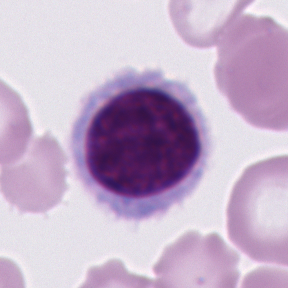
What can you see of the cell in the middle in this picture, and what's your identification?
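Many fine short projections fringe the ragged outer edge of the cell on all sides. The nucleus lacks any indentation, notch or lobes, and no nucleolus is visible within it. No distinct granules are present in the cytoplasm. The cell is a hairy cell.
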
